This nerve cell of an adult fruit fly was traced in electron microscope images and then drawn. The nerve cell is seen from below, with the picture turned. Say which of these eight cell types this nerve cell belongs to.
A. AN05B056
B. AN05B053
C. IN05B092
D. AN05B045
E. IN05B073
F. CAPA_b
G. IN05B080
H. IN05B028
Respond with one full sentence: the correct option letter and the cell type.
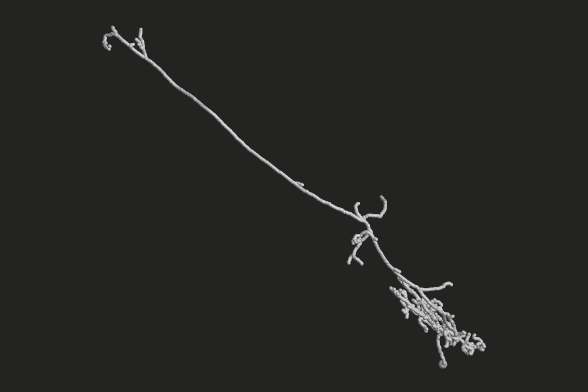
What the nerve cell is, by cell type, is AN05B045, option D.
